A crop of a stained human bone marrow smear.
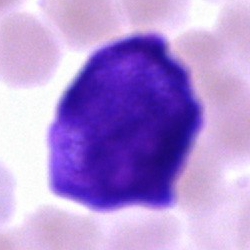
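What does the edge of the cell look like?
Irregular and angular, with small knobby bulges along it.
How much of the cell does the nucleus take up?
Nearly all of it; I can't make out a distinct rim of paler cytoplasm around it, only a slightly paler violet patch at the lower left.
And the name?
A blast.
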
